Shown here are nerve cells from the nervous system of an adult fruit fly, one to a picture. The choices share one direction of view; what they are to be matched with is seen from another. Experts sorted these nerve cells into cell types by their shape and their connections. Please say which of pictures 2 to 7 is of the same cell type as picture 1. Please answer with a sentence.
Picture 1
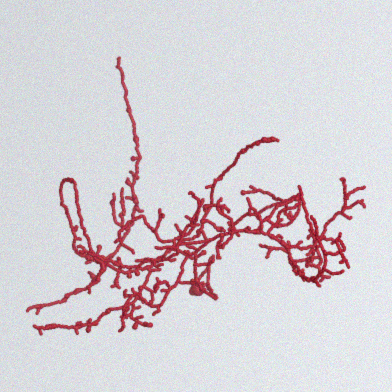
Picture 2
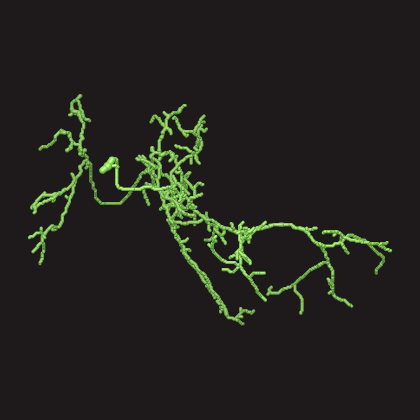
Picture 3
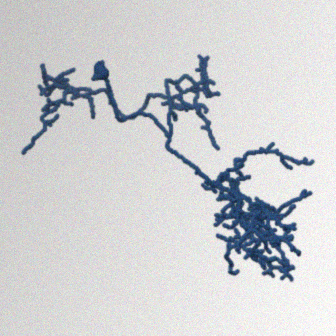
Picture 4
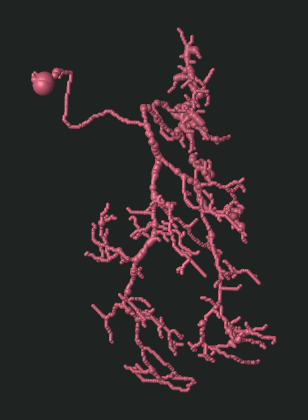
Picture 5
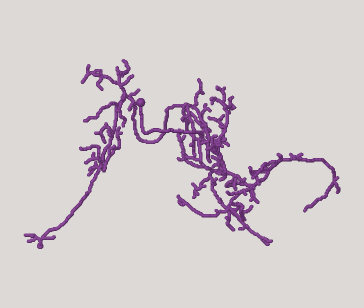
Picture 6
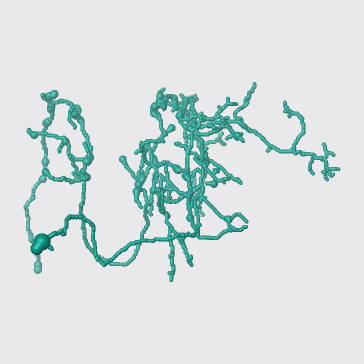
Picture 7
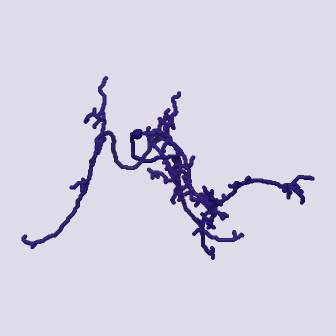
The nerve cell in picture 7 is of the same cell type.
